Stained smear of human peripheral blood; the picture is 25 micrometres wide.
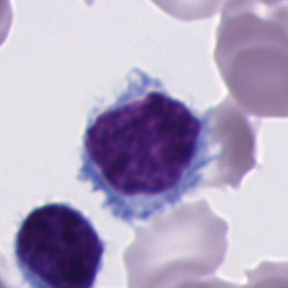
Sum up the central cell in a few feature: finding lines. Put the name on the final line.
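Border: ragged, with many fine hair-like projections
Projections: extending from all around the circumference
Nuclear shape: roundish, not lobed
Cytoplasm colour: pale blue
Cell diameter: about 12 micrometres
Nucleus size: about 10 by 9 micrometres
Nucleus share: about 70% of the cell's area
Cell type: hairy cell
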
